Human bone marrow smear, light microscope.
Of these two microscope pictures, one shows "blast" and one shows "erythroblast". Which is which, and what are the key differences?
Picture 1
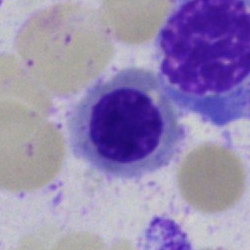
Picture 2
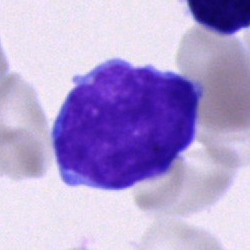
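Picture 1: erythroblast. Picture 2: blast. Outline: roughly round in picture 1; irregular and somewhat angular in picture 2. Nucleus and cytoplasm: moderate rim of pale blue cytoplasm on all sides in picture 1; nucleus filling almost the whole cell in picture 2, cytoplasm scant, a thin rim widest at lower left. Chromatin: dense, deep purple, coarse clumps in picture 1; finely granular with scattered paler spots in picture 2.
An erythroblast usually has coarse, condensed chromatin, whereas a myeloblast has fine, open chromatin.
Nucleolus: none visible in picture 1.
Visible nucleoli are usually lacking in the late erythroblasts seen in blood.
Granules: none visible in either cytoplasm. Neighbours: larger cell with dark, clumped nucleus just to the upper right in picture 1; pale red cells against the right side in picture 2.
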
